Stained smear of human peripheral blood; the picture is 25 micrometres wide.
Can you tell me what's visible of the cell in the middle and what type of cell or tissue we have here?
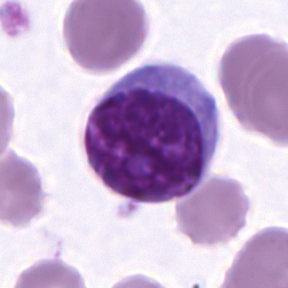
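Outline round and smooth. Nucleus off-centre toward the lower left; round, about 10 micrometres across. Chromatin coarse, dark purple clumps separated by paler areas. Cytoplasm a narrow rim, widest at the upper right. Plasma cell.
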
